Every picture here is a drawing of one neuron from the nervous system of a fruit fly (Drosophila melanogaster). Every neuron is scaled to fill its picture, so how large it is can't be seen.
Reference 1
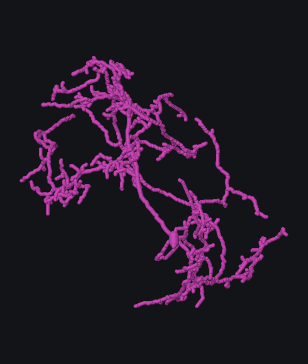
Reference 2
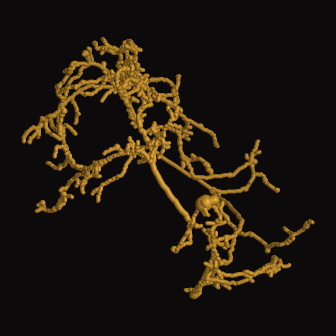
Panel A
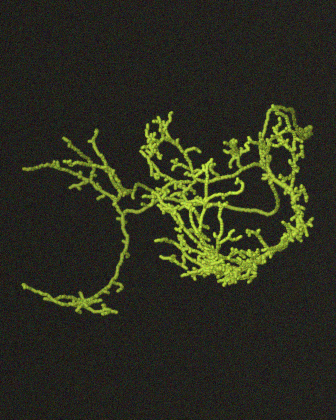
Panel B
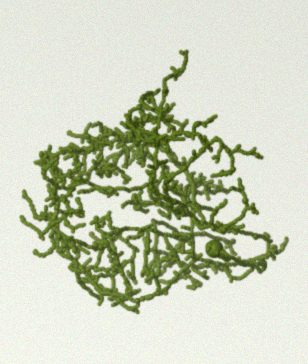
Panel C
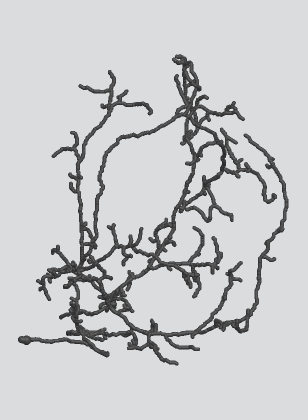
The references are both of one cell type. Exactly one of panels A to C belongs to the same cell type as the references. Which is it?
Panel C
